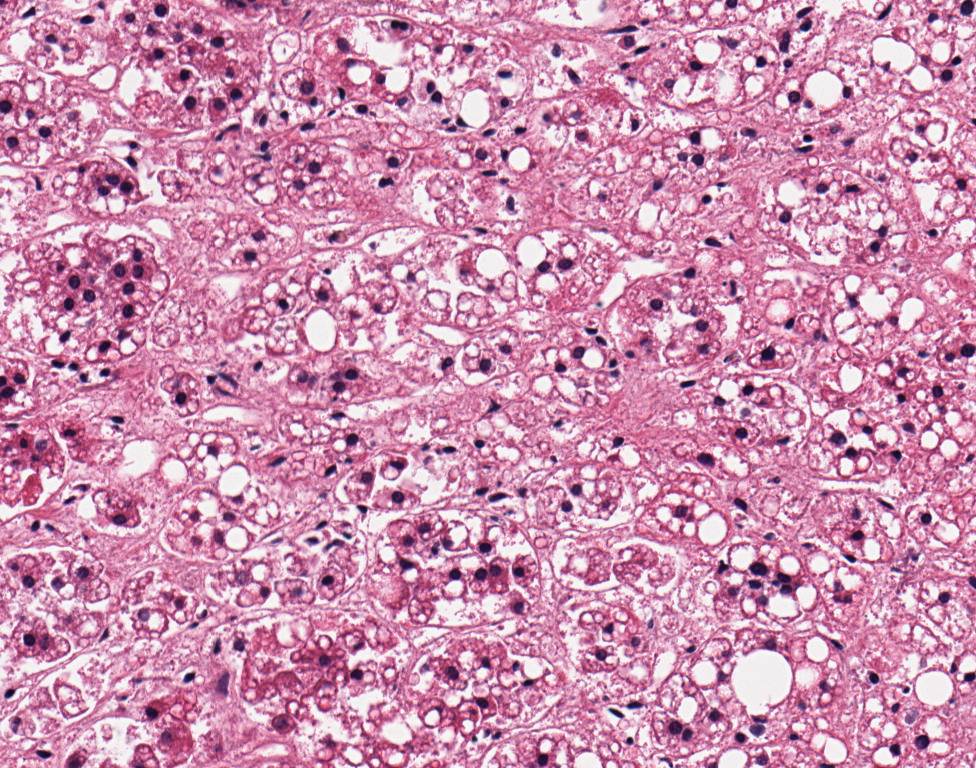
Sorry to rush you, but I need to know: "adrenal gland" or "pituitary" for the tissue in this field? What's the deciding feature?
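It's adrenal gland.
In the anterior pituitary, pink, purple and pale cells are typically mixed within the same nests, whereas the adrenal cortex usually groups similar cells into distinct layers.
Here most cells look alike, their cytoplasm filled with multiple small clear round vacuoles.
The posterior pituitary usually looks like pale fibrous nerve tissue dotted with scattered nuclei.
This field instead is built of nests parted by thin pink septa carrying elongated spindle-shaped nuclei. Larger round clear vacuoles are scattered too, the largest at lower right, and no gland lumens form within the nests.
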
